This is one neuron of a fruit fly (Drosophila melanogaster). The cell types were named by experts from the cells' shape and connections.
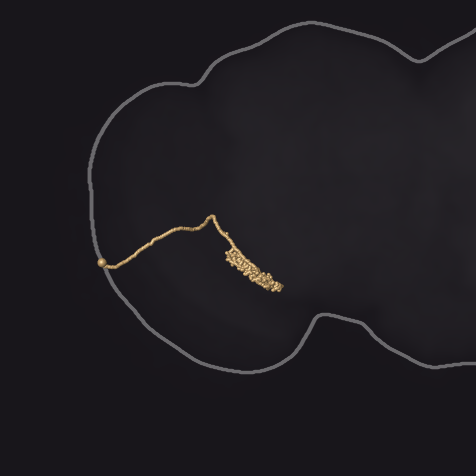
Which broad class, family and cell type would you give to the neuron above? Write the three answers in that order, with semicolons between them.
optic-lobe intrinsic neuron; LPi; LPi34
